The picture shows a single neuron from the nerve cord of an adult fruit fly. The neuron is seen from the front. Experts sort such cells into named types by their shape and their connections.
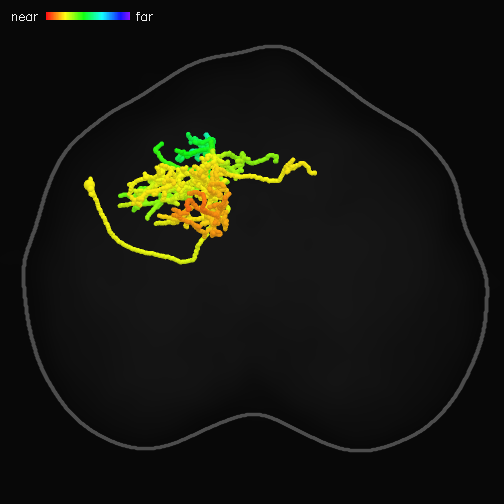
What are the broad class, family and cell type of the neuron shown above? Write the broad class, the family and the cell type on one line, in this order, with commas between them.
nerve-cord intrinsic neuron, hemilineage 11A, IN11A018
